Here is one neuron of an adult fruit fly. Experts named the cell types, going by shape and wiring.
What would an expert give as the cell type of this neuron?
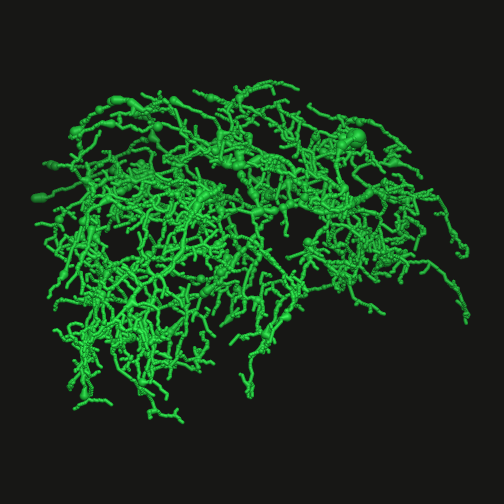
AVLP308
